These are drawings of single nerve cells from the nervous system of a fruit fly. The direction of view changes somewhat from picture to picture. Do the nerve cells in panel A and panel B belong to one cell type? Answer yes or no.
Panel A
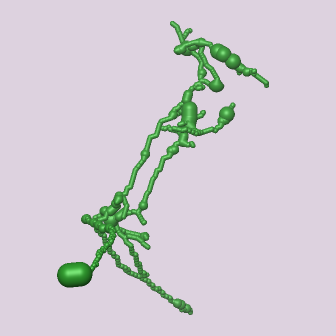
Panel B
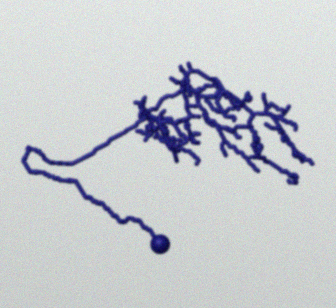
no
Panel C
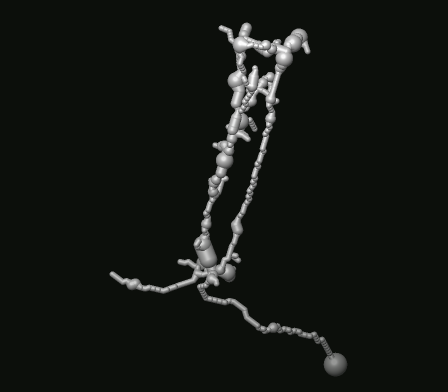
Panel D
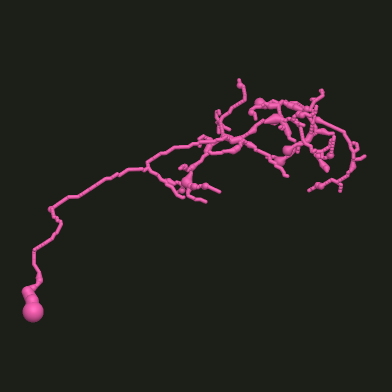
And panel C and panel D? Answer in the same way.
no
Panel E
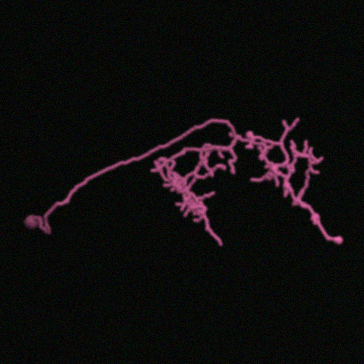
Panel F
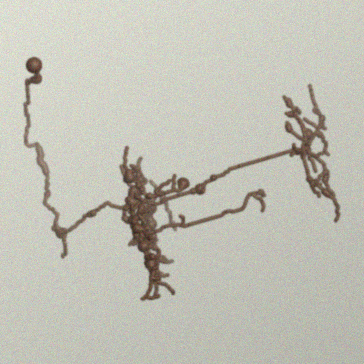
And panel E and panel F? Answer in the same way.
no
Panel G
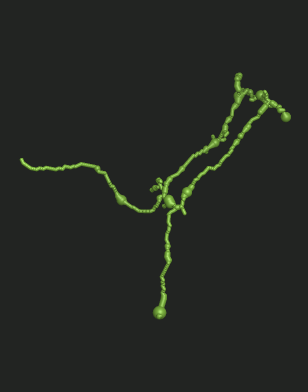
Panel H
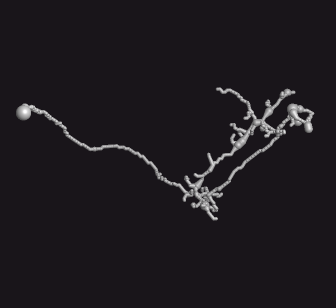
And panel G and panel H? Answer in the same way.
yes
